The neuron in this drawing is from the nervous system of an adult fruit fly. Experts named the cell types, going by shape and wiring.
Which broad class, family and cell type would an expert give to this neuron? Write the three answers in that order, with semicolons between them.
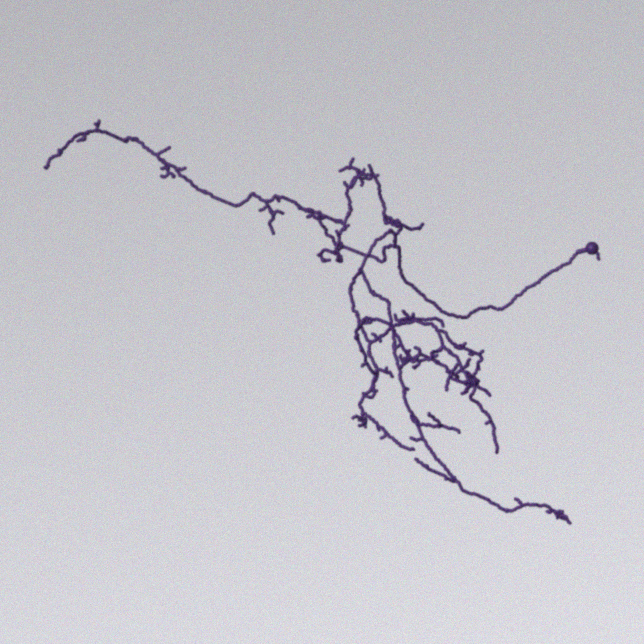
central-brain intrinsic neuron; hemilineage CREl1; SLP242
